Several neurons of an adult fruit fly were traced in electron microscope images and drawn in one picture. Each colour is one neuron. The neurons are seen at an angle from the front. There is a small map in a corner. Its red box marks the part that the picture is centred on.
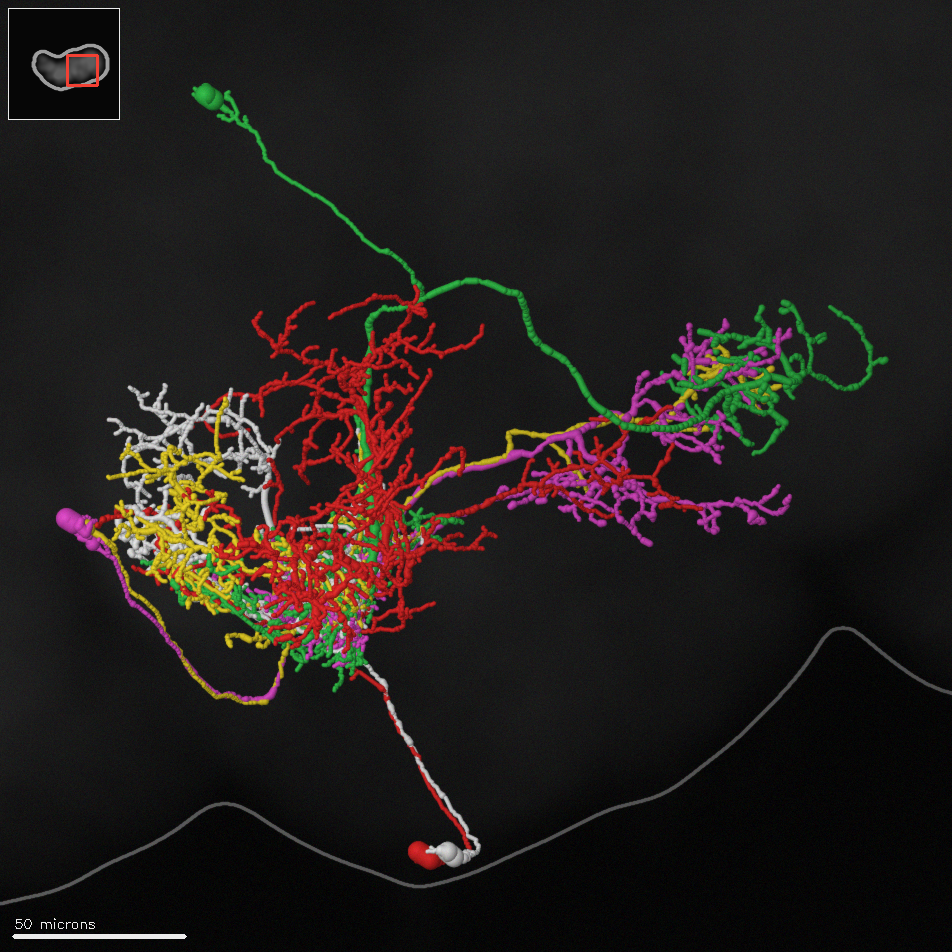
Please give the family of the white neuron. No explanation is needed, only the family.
hemilineage MX3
